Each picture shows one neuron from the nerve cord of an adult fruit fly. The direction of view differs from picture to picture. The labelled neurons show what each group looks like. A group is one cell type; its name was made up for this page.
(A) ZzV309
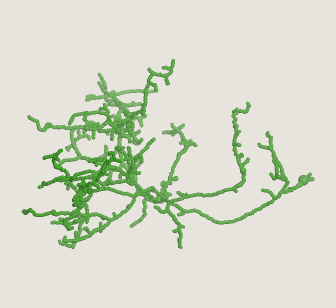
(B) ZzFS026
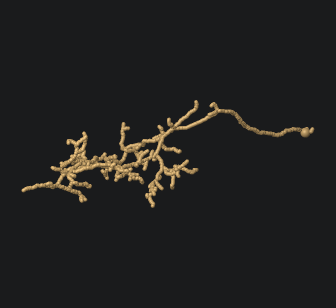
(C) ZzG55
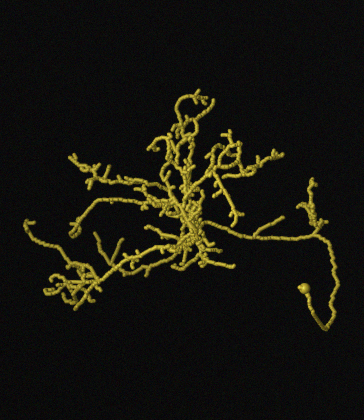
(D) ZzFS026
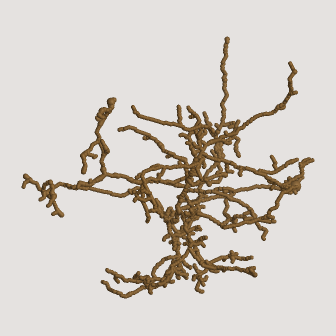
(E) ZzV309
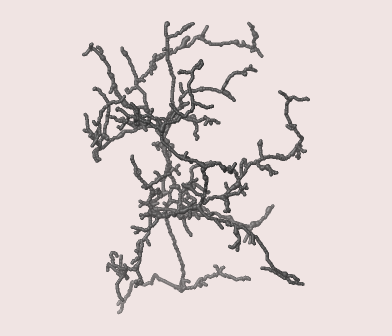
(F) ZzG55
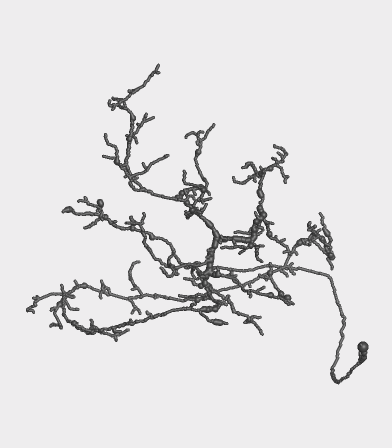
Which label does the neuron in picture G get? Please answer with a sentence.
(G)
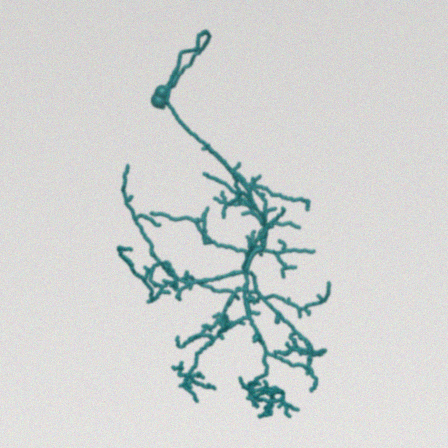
It belongs to ZzG55.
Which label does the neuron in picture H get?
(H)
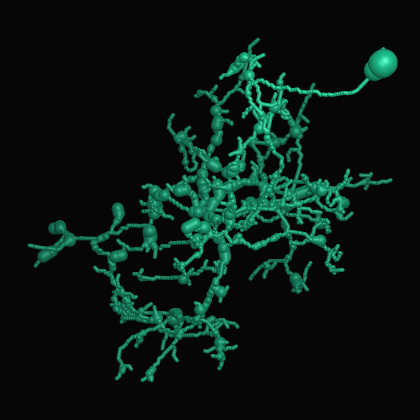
It belongs to ZzV309.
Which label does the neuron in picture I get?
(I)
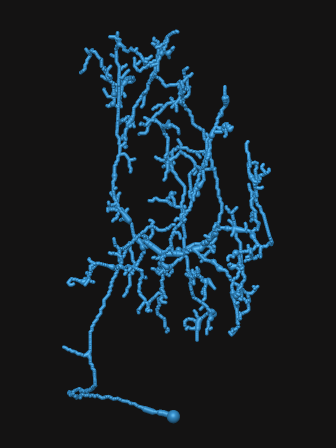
It belongs to ZzG55.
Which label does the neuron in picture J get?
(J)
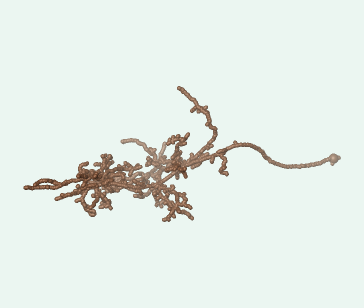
It belongs to ZzFS026.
